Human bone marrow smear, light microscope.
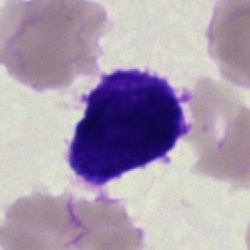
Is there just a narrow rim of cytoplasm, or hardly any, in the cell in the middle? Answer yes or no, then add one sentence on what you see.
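Yes. The cytoplasm is scant, showing only as a thin rim at the edge.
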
